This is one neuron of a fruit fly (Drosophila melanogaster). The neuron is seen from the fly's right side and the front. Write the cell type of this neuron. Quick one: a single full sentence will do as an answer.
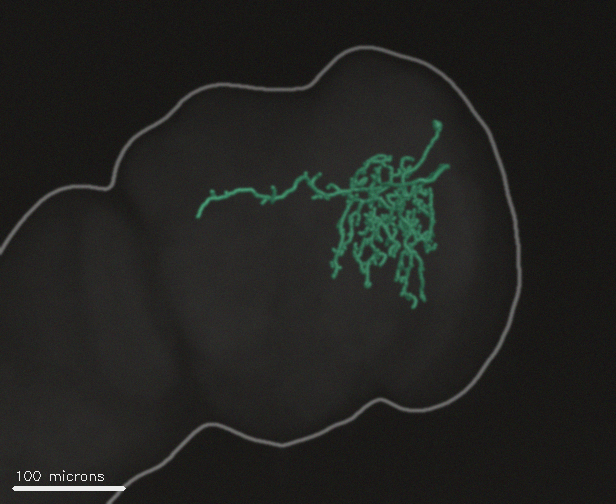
Within the cell type LoVP32 sits this neuron.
